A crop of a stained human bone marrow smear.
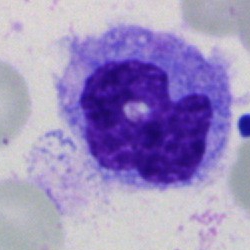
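Monocyte, this one: roughly round with a slightly irregular, fuzzy edge, an irregular folded nucleus notched along its upper edge, and a moderate rim of pale blue-violet cytoplasm. The slight blur softens the fine detail.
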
